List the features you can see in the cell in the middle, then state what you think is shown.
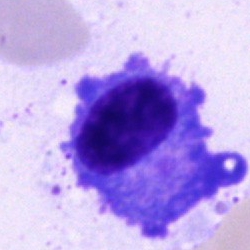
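Many small rounded bulges make the outline irregular, and fine hair-like projections stick out from the top edge. The nucleus lies upper left, most cytoplasm below and right of it. Its chromatin stains dark purple and looks dense. This is a plasma cell.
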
